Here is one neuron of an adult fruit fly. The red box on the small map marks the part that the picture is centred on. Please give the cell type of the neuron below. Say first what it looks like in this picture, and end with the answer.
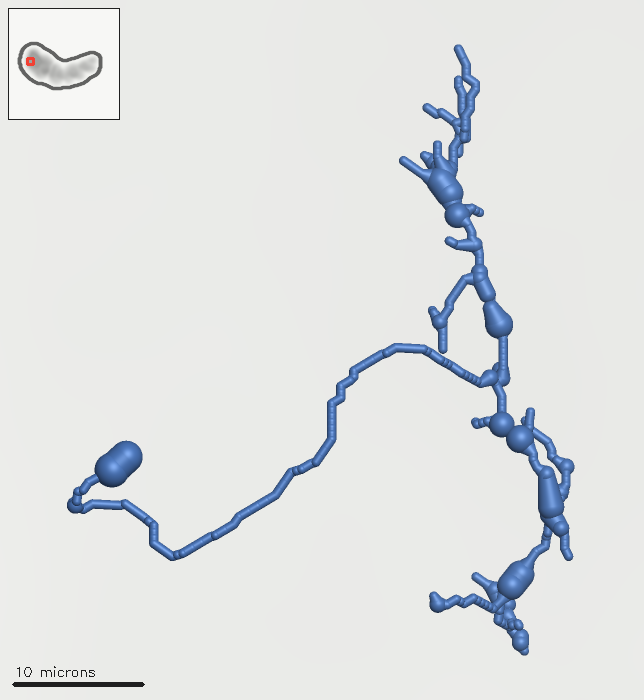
From top to bottom in the picture it spans about 45 microns. In this view it is about as wide as it is tall. This is an optic-lobe intrinsic neuron. It is of cell type Cm2.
